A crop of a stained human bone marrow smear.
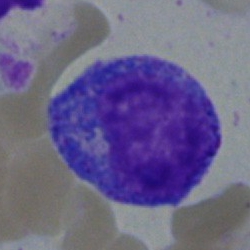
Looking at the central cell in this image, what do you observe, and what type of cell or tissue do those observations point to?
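Checking the outline first: smooth and rounded-oval. Next, the rim of cytoplasm, which is widest on the left side. Its stain is deep blue, and no clear vacuoles appear in it. Last, the name: the central cell is a promyelocyte.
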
